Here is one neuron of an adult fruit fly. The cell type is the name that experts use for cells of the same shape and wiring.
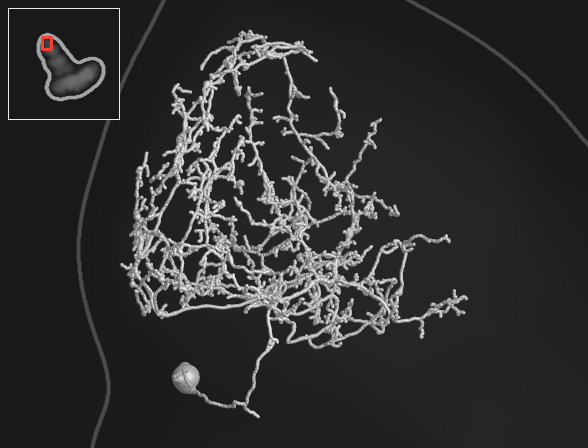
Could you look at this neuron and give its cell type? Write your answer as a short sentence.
The cell type is INXXX473.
